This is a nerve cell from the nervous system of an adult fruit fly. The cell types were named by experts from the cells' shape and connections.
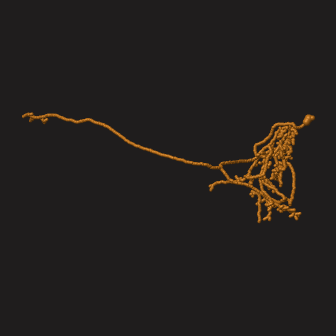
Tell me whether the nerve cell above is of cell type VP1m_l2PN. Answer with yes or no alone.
no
